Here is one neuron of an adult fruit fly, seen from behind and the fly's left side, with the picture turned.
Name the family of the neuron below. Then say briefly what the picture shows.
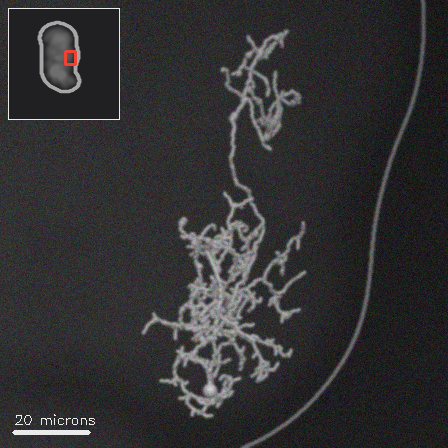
The family is hemilineage LHp1. Its broad class is central-brain intrinsic neuron. Its cell body lies at the bottom of the picture. From top to bottom in the picture it spans about 100 microns. Dozens of branch ends can be seen.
